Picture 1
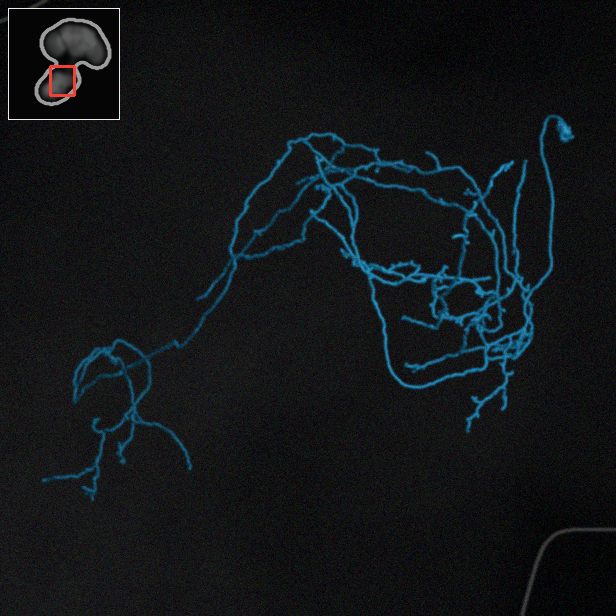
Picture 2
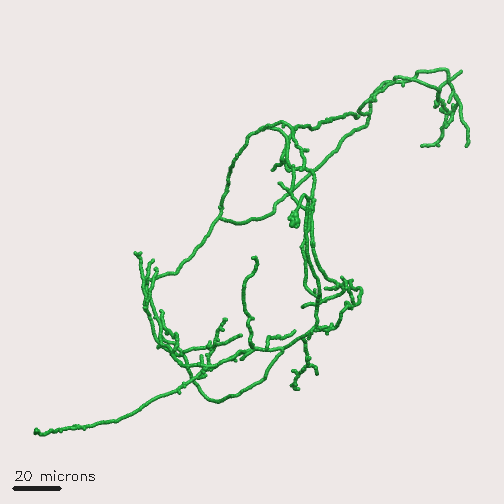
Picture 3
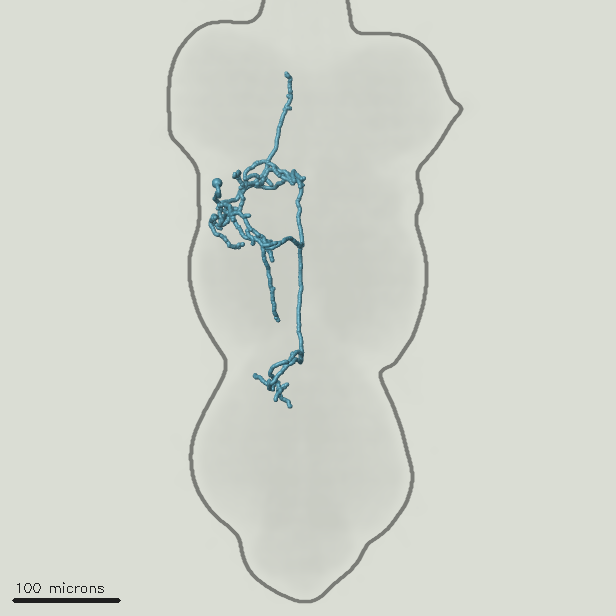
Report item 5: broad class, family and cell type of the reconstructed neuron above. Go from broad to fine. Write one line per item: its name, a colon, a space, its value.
broad class: nerve-cord intrinsic neuron
family: hemilineage 17A
cell type: IN17A101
